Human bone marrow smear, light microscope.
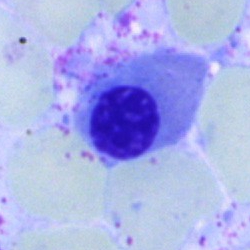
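Erythroblast at the centre of a stained human bone marrow smear. Its nucleus sits off-centre, toward the lower left of the cell. The chromatin is dark purple and coarsely clumped, and no nucleoli are visible. The cytoplasm carries no granules.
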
